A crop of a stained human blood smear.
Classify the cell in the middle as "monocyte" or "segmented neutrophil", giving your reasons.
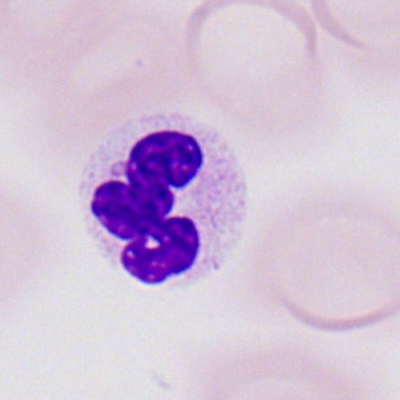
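I'd call this a segmented neutrophil rather than a monocyte. What tips it for me is the moderate rim of cytoplasm around the nucleus, which looks pale pinkish.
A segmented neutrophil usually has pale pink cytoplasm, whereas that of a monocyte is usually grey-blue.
Beyond that, I can see fine, faint lilac granules in the cytoplasm, dark purple chromatin in dense clumps, and a round, smooth outline.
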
